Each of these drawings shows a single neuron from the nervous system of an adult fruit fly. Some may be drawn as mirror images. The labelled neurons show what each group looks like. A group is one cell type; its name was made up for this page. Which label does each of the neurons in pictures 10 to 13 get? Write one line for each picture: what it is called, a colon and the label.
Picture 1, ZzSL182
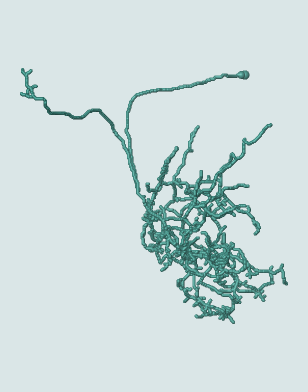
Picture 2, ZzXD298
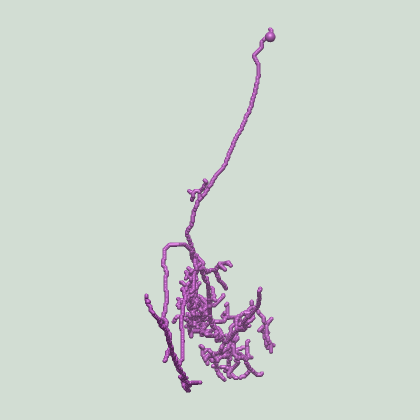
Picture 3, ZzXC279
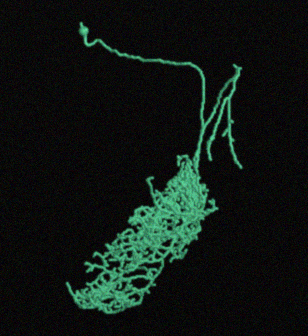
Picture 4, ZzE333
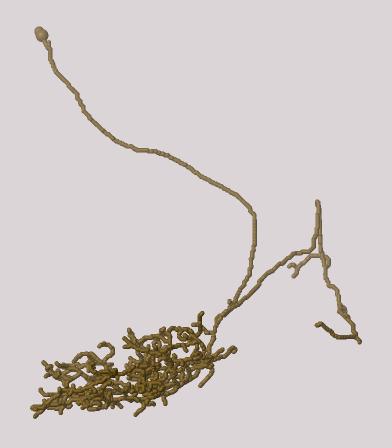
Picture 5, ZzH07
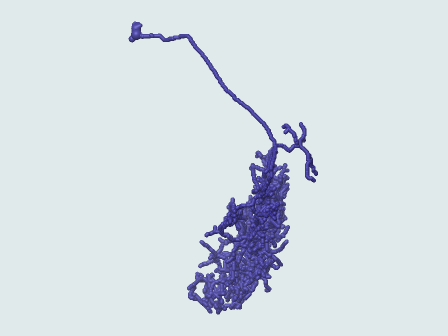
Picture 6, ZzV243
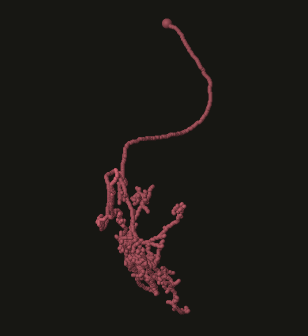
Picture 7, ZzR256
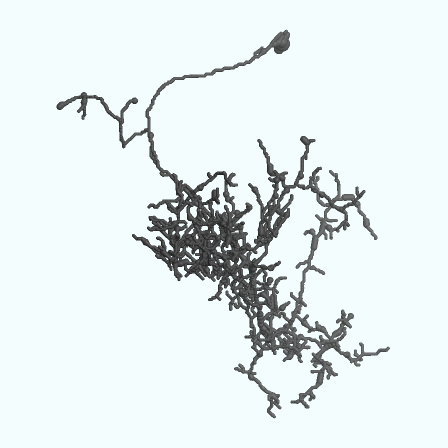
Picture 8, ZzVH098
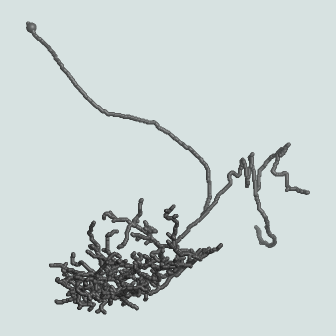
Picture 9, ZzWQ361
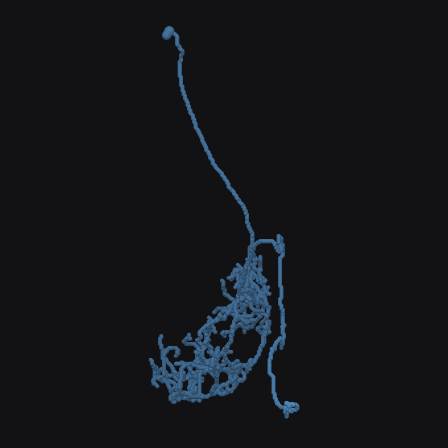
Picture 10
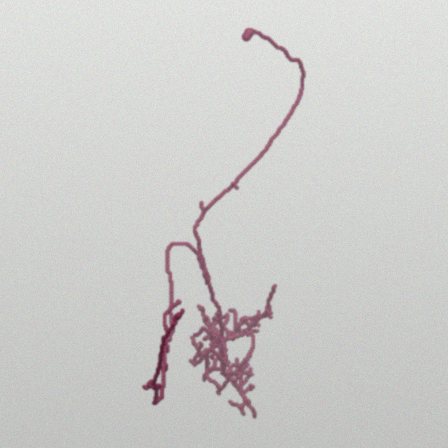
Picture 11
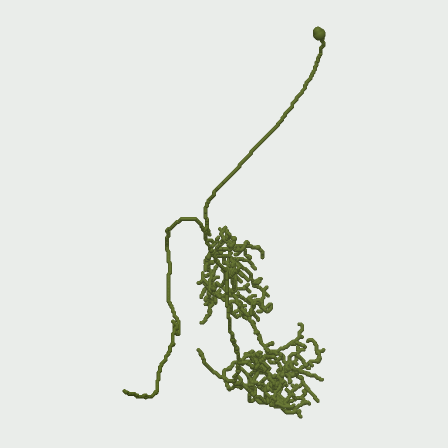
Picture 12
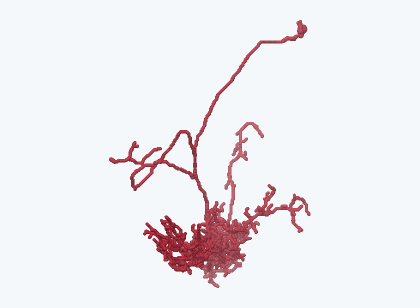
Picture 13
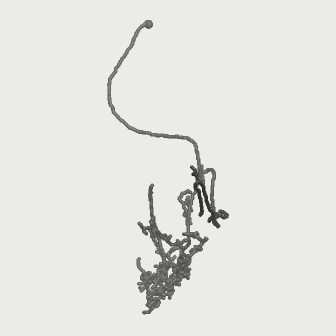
10: ZzXD298
11: ZzWQ361
12: ZzR256
13: ZzV243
